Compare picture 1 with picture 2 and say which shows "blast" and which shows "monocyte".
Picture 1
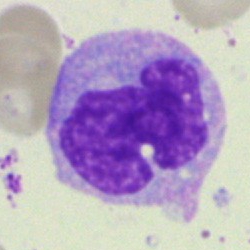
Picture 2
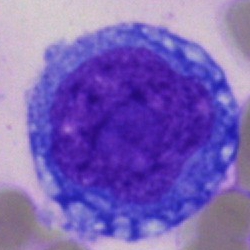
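In the first picture sits a monocyte, and in the second a blast. The nucleus sets them apart most clearly: in the monocyte it is irregular and folded, with a deep notch opening toward the bottom, while in the blast it fills most of the cell and leaves only a narrow rim of cytoplasm.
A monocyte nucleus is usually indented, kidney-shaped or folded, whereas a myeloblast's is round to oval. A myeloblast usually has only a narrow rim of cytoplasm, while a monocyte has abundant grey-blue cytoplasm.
Neither cell has dense, coarsely clumped chromatin; it is finely mottled and lacy in the monocyte and finely granular in the blast. The blast's cytoplasm is a deep blue and holds many small clear vacuoles, with no granules to be seen. In the monocyte, a small clear round spot sits in the notch at the lower edge of the nucleus. Both outlines are roughly round, the monocyte's with a small bulge at the lower right. A red cell lies against the monocyte's left edge.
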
